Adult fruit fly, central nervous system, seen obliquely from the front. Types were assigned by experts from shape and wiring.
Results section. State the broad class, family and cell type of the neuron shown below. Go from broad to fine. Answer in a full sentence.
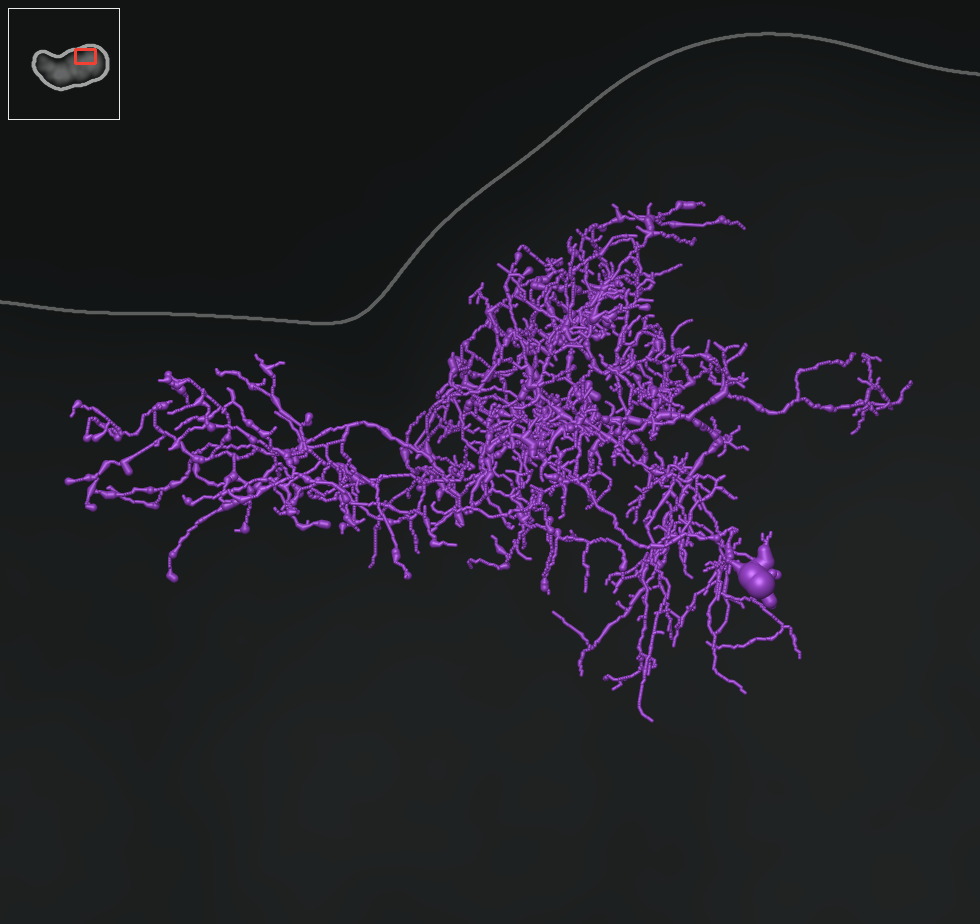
A central-brain intrinsic neuron of hemilineage SMPad1, type SMP082.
